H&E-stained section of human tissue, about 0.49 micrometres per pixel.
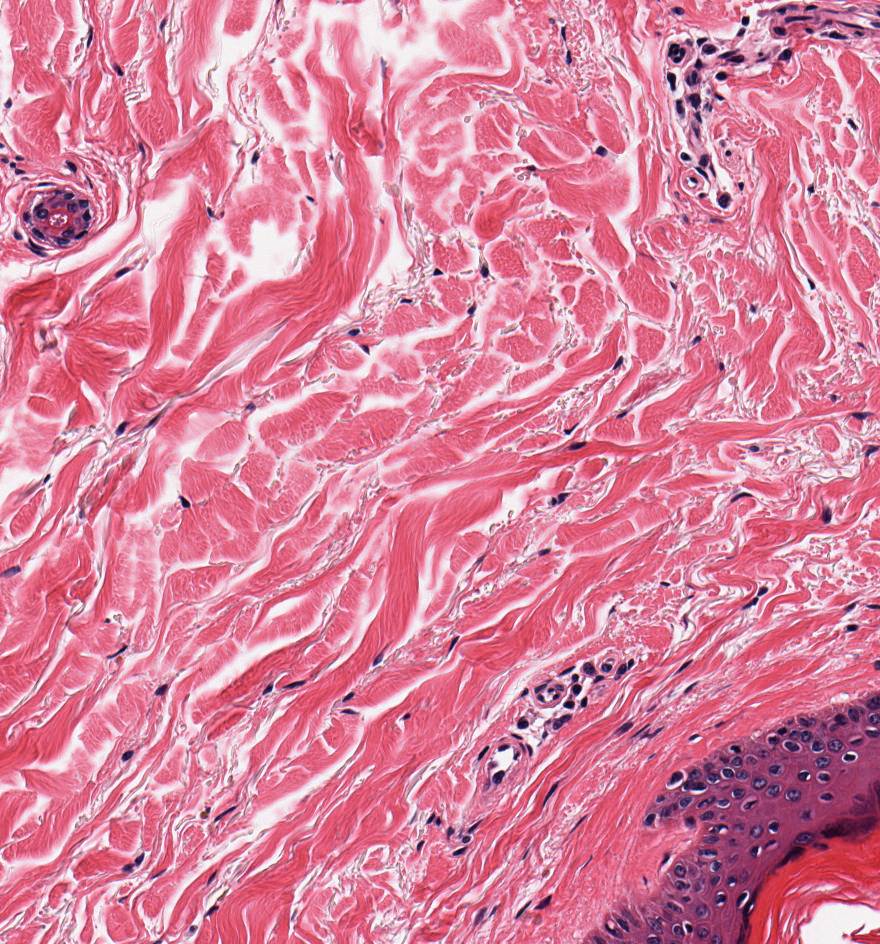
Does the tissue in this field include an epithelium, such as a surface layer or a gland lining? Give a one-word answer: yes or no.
Yes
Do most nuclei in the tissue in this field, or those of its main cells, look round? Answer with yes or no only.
No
